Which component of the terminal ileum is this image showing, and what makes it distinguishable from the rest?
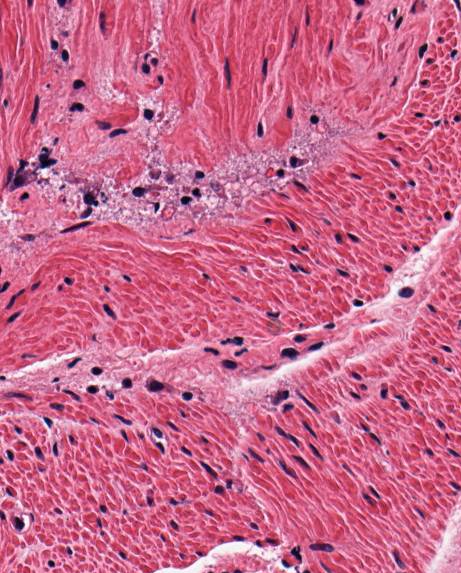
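What you're looking at is smooth muscle. Nearly the whole field is tightly packed bundles of eosinophilic muscle fibres. Look at the nuclei: dark, elongated with blunt ends, and sitting in the middle of the fibres.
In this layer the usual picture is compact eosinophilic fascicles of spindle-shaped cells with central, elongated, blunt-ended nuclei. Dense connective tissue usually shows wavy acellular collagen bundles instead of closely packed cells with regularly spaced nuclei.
In the upper left, a pale, loose, finely granular band with scattered dark nuclei crosses between bundles. There is no epithelium or glands anywhere.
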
